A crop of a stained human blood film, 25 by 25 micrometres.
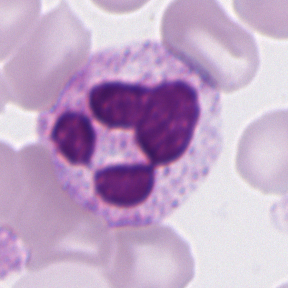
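Segmented neutrophil: the central cell of a stained blood smear, checked feature by feature. First, its outline is roughly round and smooth. Second, the nucleus is divided into four separate lobes. Third, fine pink-violet granules are scattered throughout the cytoplasm. Finally, that cytoplasm contains no vacuoles.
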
